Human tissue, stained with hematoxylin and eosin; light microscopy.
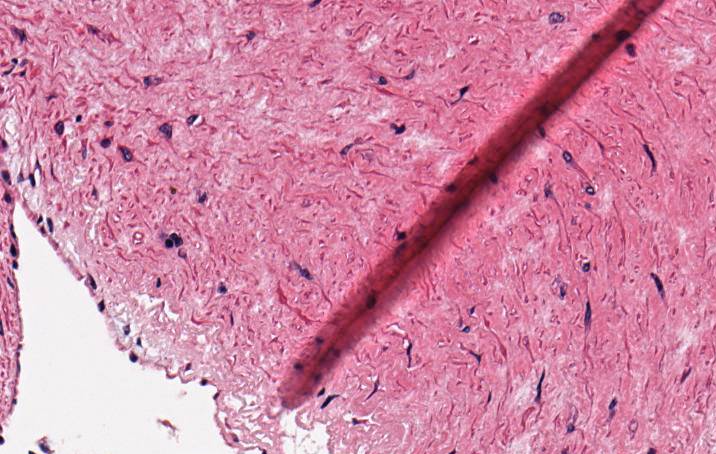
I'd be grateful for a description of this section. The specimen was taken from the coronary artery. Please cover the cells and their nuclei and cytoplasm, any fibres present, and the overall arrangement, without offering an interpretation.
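The field consists almost entirely of pink-staining fibrous connective tissue. Nuclei within it are sparse and widely scattered, and most are small, dark and spindle-shaped or elongated. No glands are present anywhere in the field.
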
